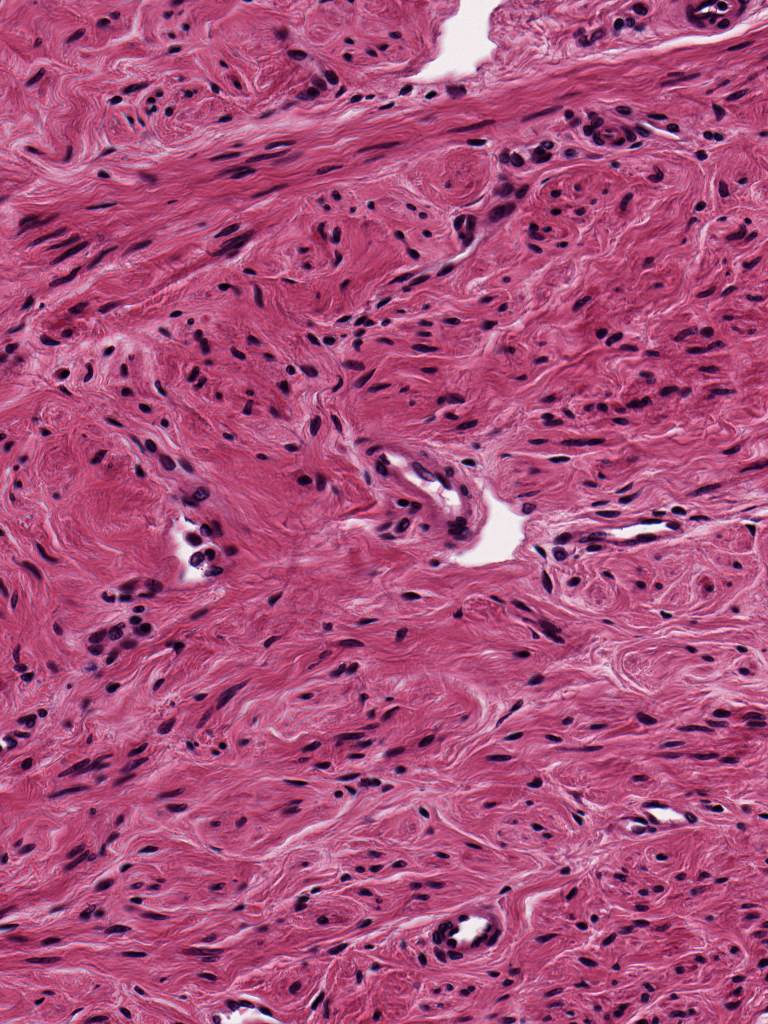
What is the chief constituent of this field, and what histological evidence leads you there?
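Dense connective tissue forms the whole field. Decisive are the interlacing bundles of pink fibres running in many directions, most nuclei dark, slender and elongated along the fibres.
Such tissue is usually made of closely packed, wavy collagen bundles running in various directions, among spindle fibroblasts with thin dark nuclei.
No epithelium, glands or fat cells are present.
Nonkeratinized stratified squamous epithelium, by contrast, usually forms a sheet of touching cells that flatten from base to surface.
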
